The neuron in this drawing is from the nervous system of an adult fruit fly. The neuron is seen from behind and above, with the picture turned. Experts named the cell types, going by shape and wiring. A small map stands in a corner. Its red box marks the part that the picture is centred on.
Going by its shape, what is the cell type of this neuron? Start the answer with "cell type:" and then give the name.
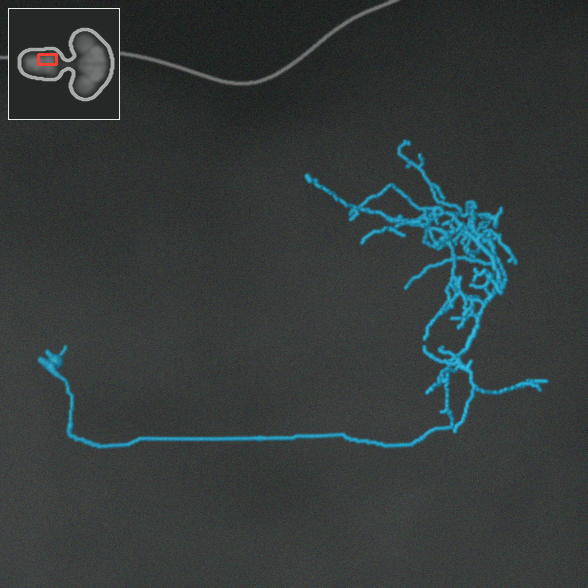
cell type: IN02A042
